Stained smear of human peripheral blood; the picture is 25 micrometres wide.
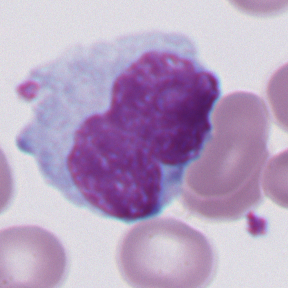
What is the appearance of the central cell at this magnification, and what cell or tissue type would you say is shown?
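Its outline is irregular, with frayed and uneven edges. The cytoplasm is abundant and pale grey-blue, lying mostly to the left of the nucleus, which measures about 15 by 11 micrometres. No distinct granules can be seen in the cytoplasm. This cell is a monocyte.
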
